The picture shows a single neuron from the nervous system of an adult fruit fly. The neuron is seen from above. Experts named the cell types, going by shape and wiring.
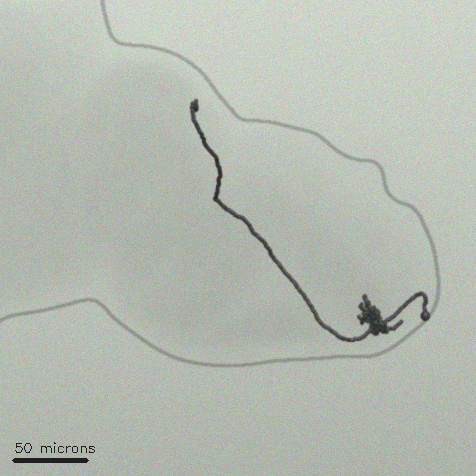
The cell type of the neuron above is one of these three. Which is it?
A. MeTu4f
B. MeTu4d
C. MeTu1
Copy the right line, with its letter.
C. MeTu1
